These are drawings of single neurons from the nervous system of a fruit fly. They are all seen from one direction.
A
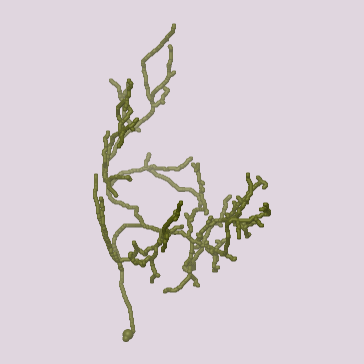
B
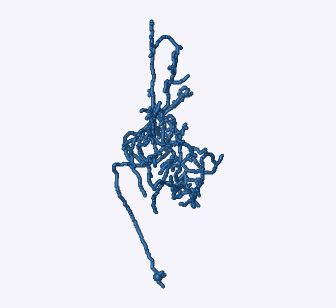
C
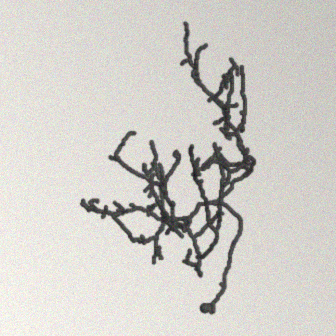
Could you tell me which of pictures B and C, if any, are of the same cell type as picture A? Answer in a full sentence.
Picture C is of the same cell type.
